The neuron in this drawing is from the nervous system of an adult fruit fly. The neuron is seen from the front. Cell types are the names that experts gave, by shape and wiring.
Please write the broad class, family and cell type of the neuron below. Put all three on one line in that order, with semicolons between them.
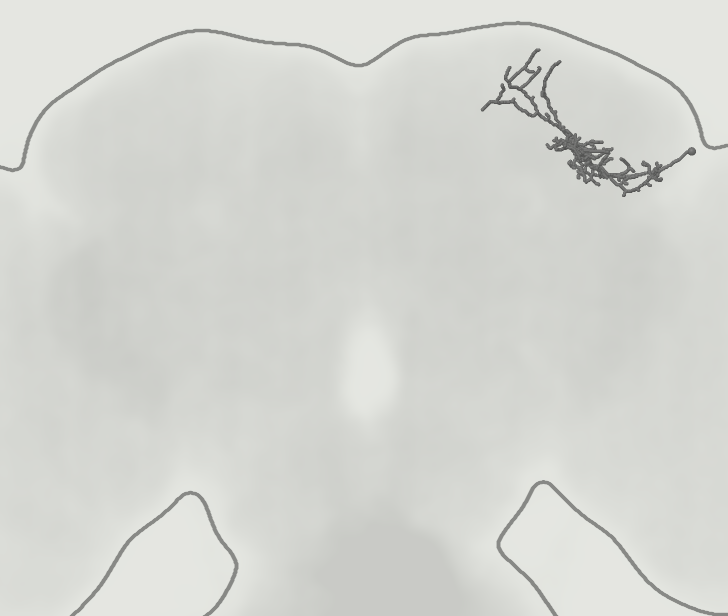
central-brain intrinsic neuron; hemilineage SLPp&v1_posterior; LHPV4c4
